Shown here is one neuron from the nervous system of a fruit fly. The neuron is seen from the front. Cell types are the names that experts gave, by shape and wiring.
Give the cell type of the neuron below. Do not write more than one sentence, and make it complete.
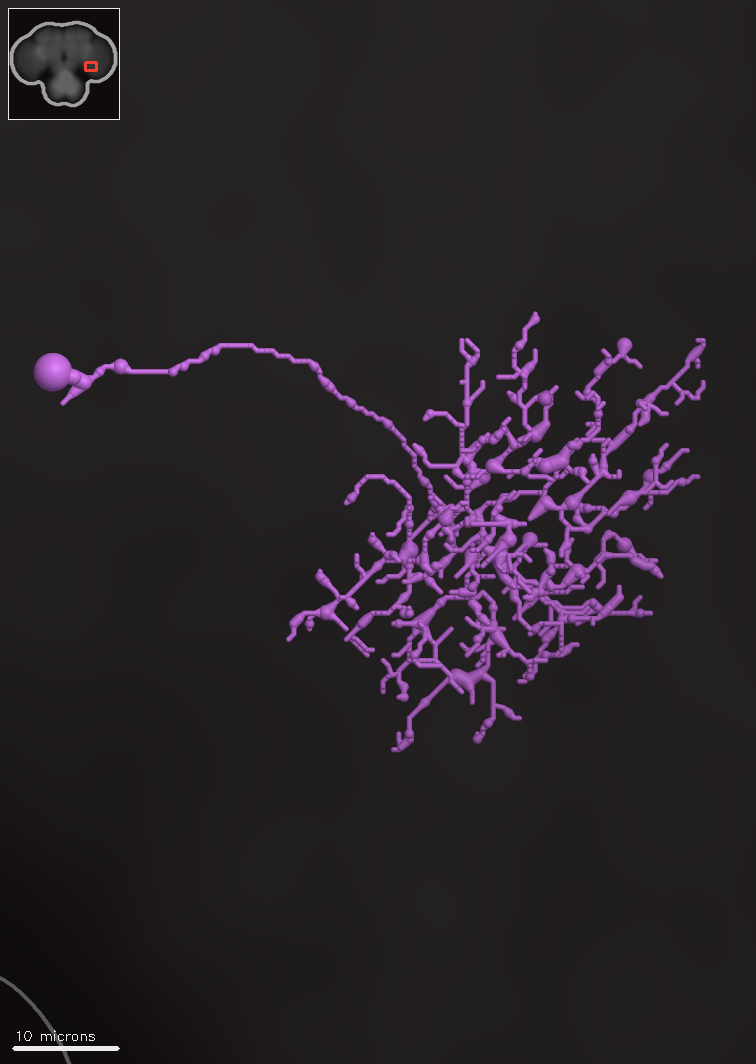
This neuron is included in the cell type Pm5.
